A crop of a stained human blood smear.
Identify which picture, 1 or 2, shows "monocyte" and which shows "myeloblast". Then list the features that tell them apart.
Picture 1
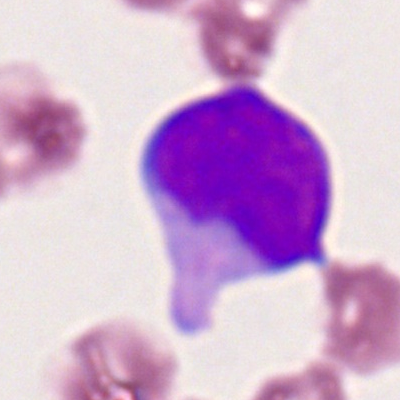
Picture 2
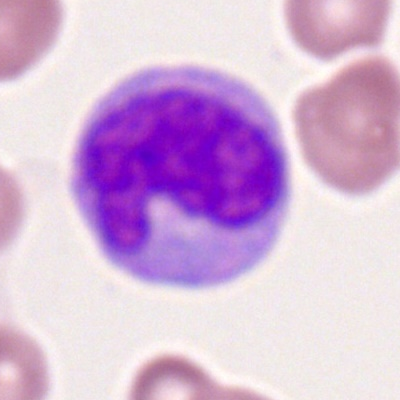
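The myeloblast is in picture 1 and the monocyte in picture 2.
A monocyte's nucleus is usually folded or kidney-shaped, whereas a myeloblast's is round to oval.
In picture 2 the nucleus is kidney-shaped, with its indentation on the lower side.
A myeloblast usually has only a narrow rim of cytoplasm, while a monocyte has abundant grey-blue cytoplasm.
The nucleus of picture 1 fills most of the cell, and its visible cytoplasm lies mainly at the lower left, with a tapering tail extending downward. In picture 2 the cytoplasm is widest below the nucleus, filling the notch. Both cells have pale lilac-blue cytoplasm.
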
